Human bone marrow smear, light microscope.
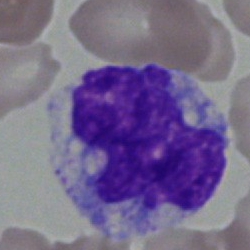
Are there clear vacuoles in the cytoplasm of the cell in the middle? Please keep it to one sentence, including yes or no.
Yes, there is at least one clear vacuole in the cytoplasm of the cell.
